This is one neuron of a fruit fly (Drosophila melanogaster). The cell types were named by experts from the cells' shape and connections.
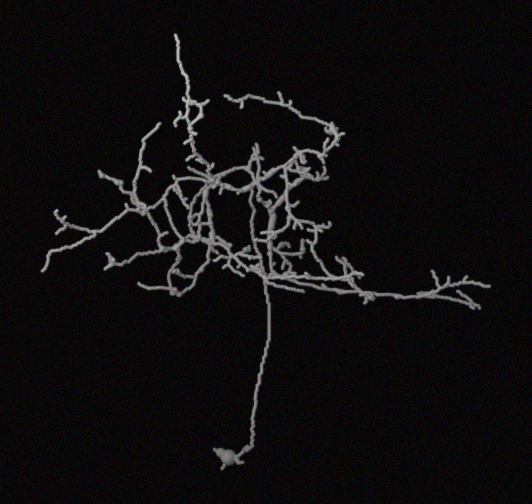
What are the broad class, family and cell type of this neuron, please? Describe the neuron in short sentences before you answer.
Its cell body lies at the bottom of the picture. Dozens of branch ends can be seen. This is a nerve-cord intrinsic neuron. Its family is hemilineage 03B. It is of cell type IN03B080.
